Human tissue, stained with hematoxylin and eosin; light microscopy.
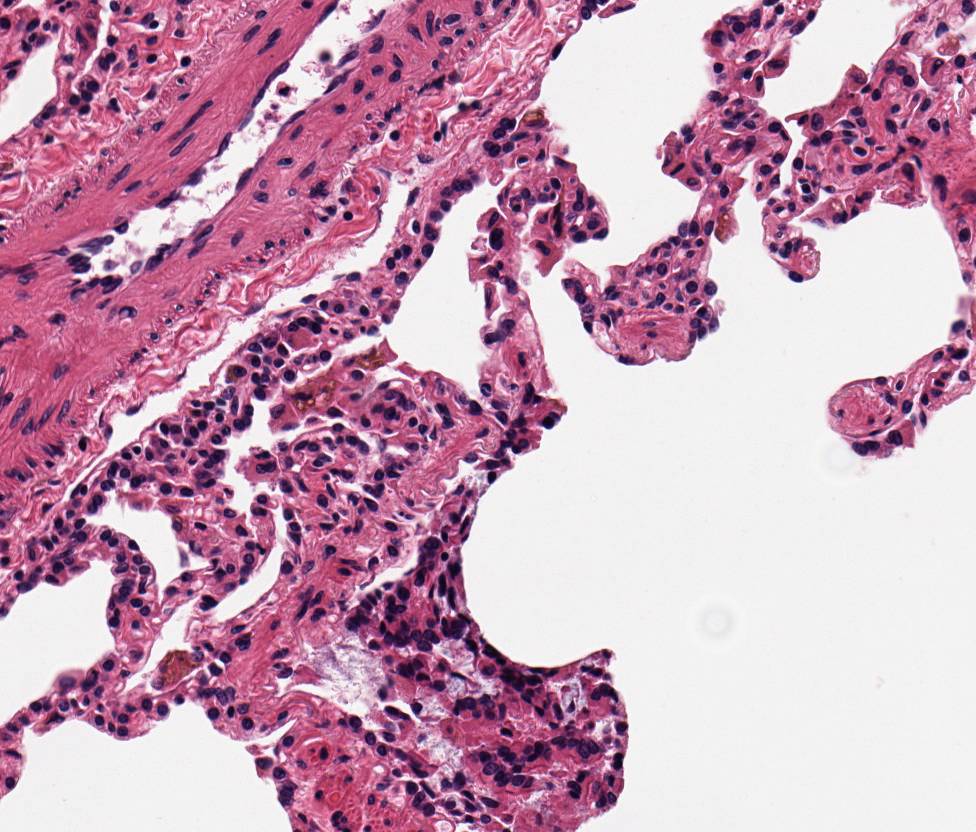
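Lung, H&E stain. Right half: thin branching walls of cellular tissue separate large empty spaces; walls facing these are lined by rounded cells with dark, round nuclei. Upper left: a band of pink fibres with elongated spindle-shaped nuclei runs diagonally, lower left to upper right. Central and lower-left tissue: scattered clumps of golden-brown granular pigment lie within cells.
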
